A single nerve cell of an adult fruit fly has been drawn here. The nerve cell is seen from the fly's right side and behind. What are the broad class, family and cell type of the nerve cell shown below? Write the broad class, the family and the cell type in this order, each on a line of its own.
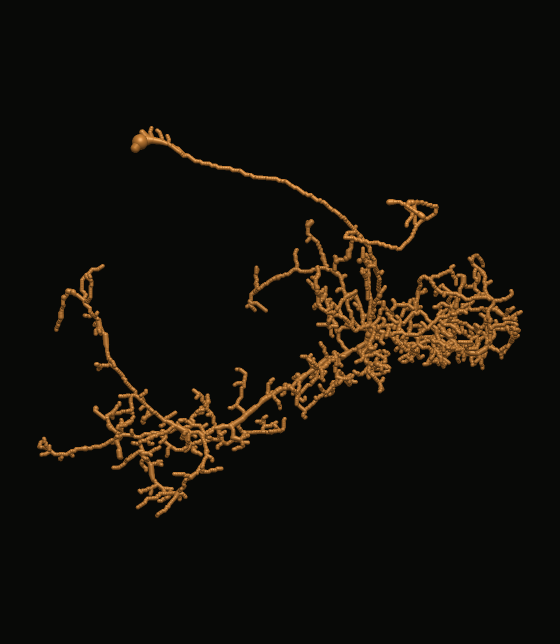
nerve-cord intrinsic neuron
hemilineage 23B
IN23B024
